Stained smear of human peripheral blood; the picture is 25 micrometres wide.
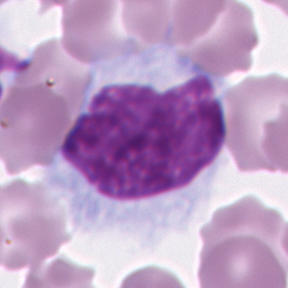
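Hairy cell in a peripheral blood smear. Coarse, clumped chromatin shows darker purple patches between paler ones. The very pale greyish blue cytoplasm has no distinct granules and forms a rim broader below the nucleus than above it.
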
